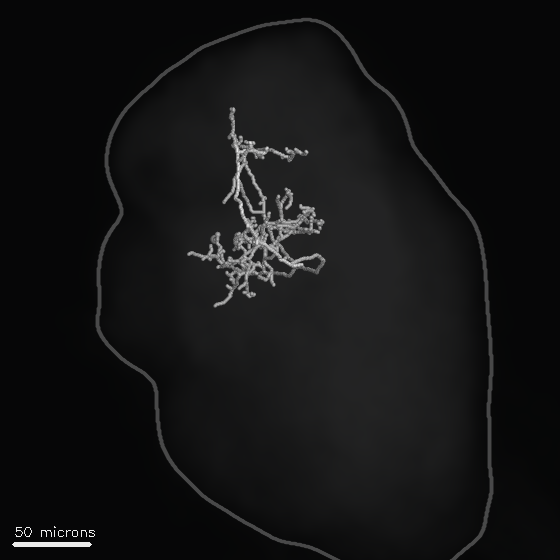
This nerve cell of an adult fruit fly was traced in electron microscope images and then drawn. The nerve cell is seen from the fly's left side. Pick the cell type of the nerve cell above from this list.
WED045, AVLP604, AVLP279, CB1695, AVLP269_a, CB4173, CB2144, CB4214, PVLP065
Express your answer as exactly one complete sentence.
The cell type given to this nerve cell is AVLP279.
